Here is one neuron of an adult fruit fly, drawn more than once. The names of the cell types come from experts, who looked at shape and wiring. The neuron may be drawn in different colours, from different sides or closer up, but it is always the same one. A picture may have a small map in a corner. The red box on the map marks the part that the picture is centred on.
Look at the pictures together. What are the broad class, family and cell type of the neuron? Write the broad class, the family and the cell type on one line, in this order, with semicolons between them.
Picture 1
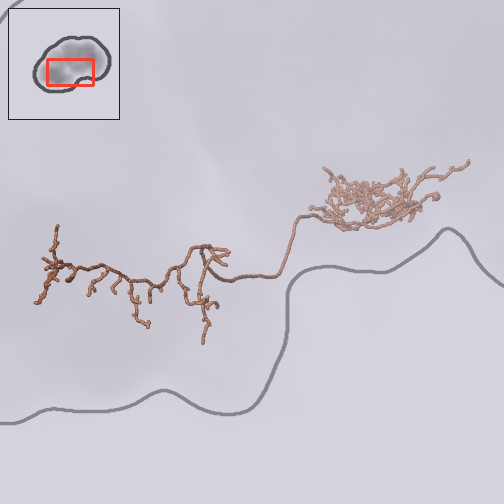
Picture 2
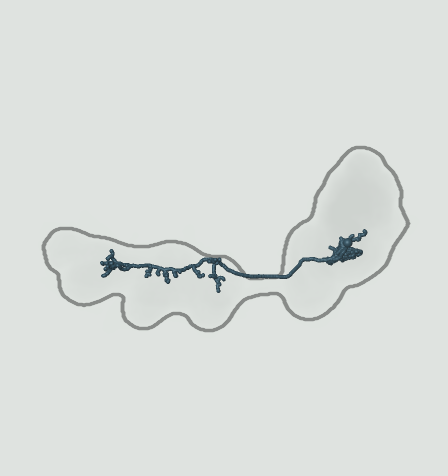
descending neuron; DNge; DNge144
